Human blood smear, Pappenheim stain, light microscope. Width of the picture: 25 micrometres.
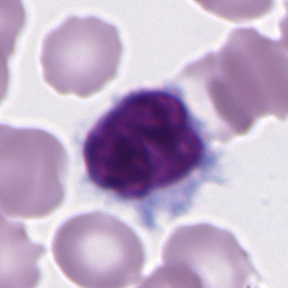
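Hairy cell at the centre of a peripheral blood smear. Size: about 12 micrometres across, about 1.75 times as wide as a red cell lying whole in the picture. Nucleus: a single unlobed mass, about 10 micrometres across, filling about 70% of the cell's area. Cytoplasm: pale blue, with no visible granules. Surface: fine hair-like projections, most prominent on the lower side.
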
